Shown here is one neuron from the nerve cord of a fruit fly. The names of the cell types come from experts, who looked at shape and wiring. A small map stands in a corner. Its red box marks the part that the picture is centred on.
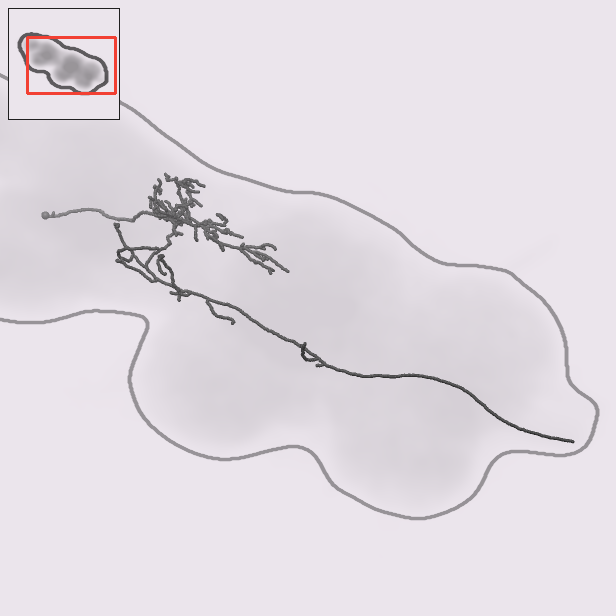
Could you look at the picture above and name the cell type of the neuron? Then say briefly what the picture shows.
It is of cell type AN07B043. It is an ascending neuron. In this view it is wider than it is tall.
